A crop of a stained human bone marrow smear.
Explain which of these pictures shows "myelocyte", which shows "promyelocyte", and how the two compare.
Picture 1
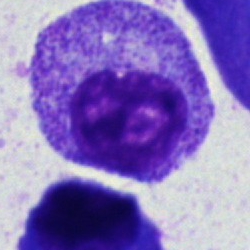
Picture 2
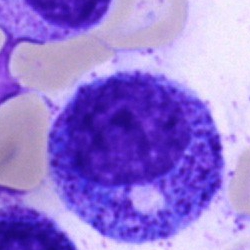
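Myelocyte in picture 1, promyelocyte in picture 2. Outline: roughly round with a slightly uneven edge in the myelocyte; round in the promyelocyte. Chromatin: dark purple in both, with some paler patches inside the nucleus of the myelocyte. In the promyelocyte the nucleus sits toward the top, leaving a wider band of blue cytoplasm below it, with numerous purple granules scattered through it.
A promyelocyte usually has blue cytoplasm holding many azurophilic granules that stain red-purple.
Around the myelocyte, dark-staining neighbouring cells lie partly in view below and to the upper right, without overlapping it.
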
